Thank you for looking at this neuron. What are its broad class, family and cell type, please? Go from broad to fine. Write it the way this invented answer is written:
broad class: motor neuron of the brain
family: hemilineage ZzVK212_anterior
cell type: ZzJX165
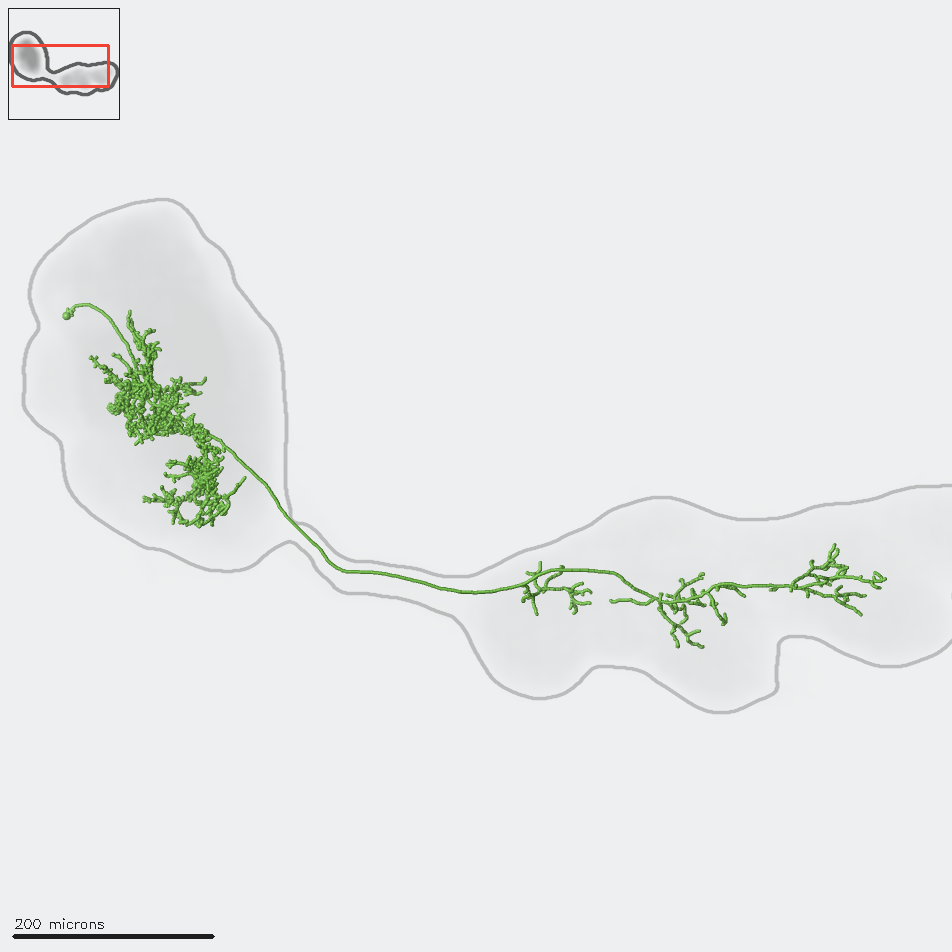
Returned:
broad class: descending neuron
family: hemilineage WEDd1
cell type: DNa01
